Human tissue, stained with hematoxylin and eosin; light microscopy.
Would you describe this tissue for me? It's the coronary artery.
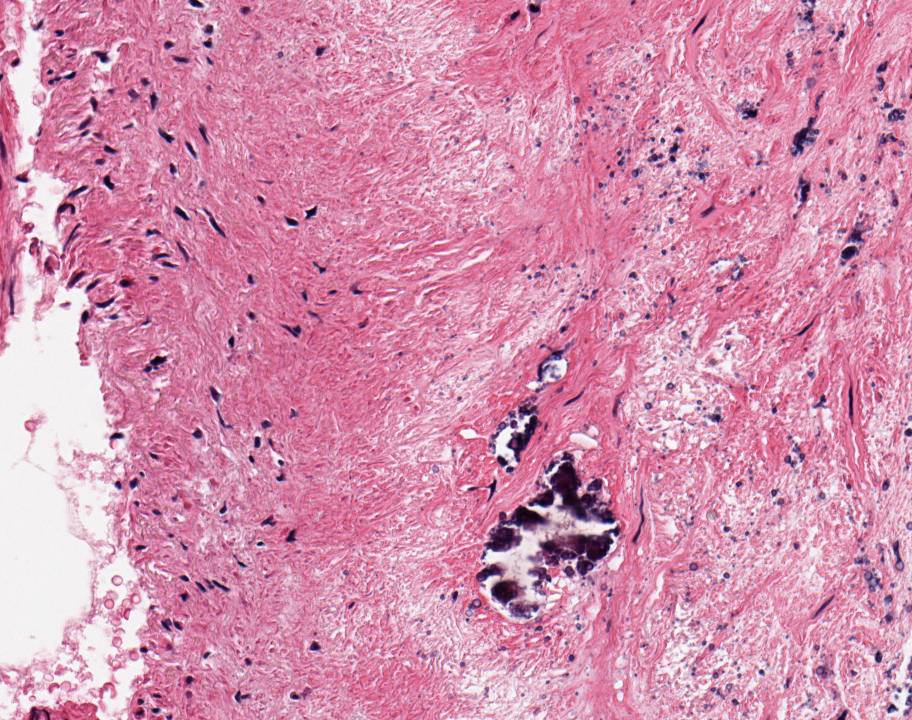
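Sparse cells; small, dark, elongated spindle nuclei, most numerous on the left. Left field: fibres and spindle nuclei run mainly top to bottom. Dark purple deposit partly rimmed by a clear white cleft, separating it from surrounding stroma. Right half: many small dark blue-purple granules scattered through the stroma.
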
